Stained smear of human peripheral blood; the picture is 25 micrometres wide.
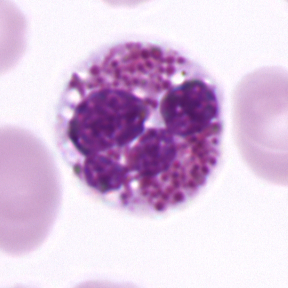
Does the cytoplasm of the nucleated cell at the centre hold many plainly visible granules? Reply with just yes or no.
Yes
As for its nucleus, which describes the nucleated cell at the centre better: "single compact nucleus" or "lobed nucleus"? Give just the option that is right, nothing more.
Lobed nucleus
